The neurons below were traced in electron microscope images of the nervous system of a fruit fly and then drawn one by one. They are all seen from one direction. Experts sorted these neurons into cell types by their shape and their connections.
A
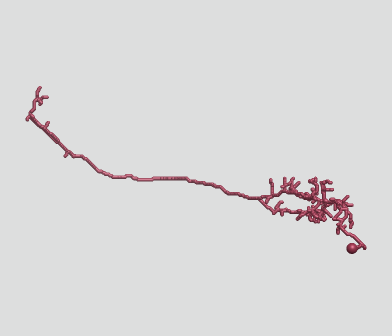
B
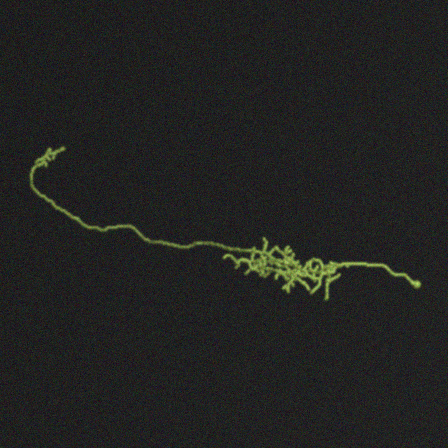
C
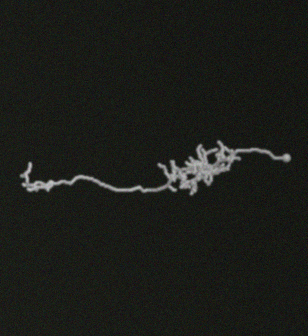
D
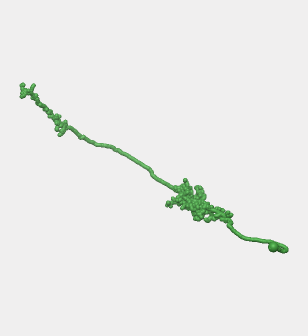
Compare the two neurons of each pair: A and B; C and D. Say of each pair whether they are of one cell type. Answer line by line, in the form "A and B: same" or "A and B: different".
A and B: same
C and D: different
